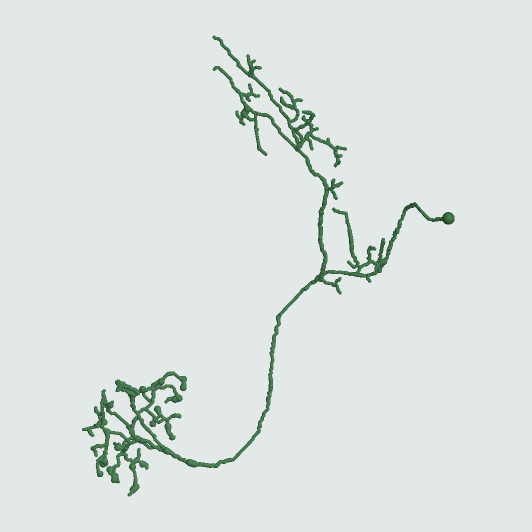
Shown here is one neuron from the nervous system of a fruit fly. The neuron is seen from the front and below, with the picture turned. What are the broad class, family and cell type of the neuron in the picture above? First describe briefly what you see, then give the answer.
The cell body can be seen on the right of the picture. Dozens of branch ends can be seen. This is a central-brain intrinsic neuron. Its family is hemilineage EBa1. Its cell type is ER1_a.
